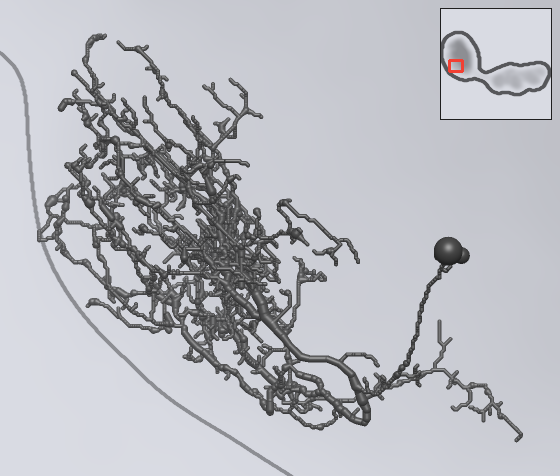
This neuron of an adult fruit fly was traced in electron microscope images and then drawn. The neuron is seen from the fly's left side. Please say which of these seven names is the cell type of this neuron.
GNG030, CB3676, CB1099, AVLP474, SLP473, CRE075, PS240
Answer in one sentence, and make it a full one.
It is GNG030 that is the cell type of the neuron.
